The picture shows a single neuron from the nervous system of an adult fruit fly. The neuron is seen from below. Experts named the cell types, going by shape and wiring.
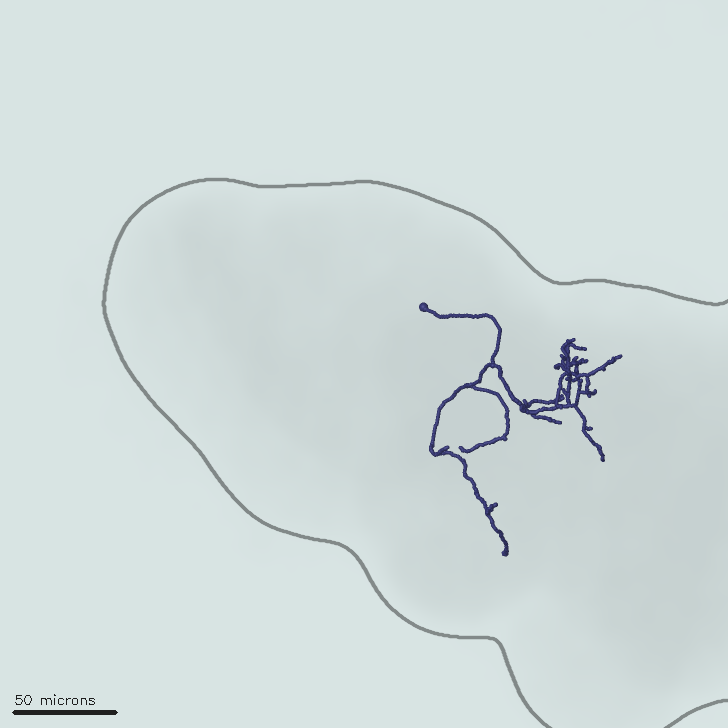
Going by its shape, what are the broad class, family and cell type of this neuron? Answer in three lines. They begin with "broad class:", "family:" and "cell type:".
broad class: central-brain intrinsic neuron
family: hemilineage VPNp&v1_posterior
cell type: PLP158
